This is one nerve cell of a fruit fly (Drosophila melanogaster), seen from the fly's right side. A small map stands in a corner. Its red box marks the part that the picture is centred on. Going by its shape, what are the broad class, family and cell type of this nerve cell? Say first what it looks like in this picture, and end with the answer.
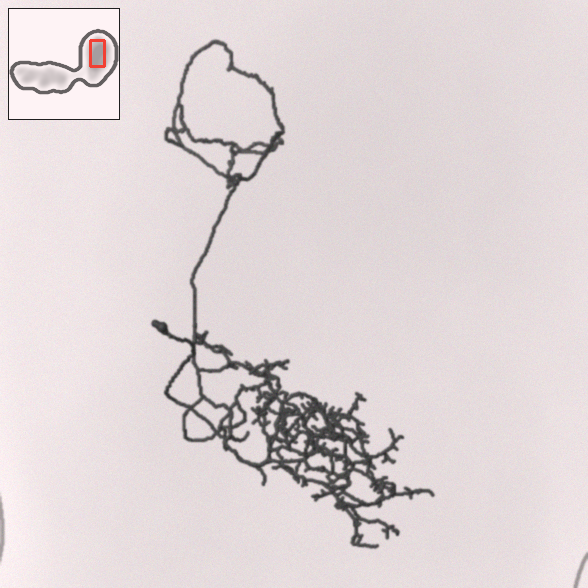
The cell body is on the left of the picture. The picture shows dozens of branch ends. Its broad class is central-brain intrinsic neuron. Its family is hemilineage VPNp&v1_posterior. The cell type is PVLP109.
